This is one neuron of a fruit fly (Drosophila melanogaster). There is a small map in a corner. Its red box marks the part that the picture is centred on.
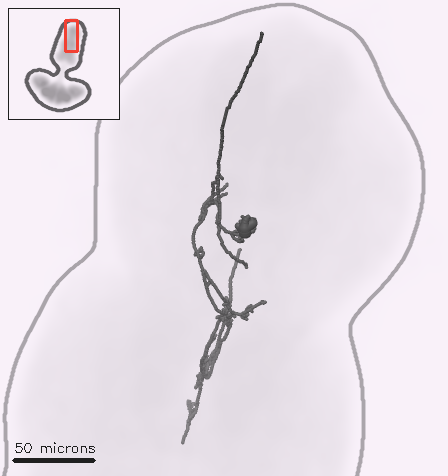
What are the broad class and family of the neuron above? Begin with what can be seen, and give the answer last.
It lies in the nerve cord. Its cell body lies in the middle of the picture. By the scale bar it is about 250 microns tall in this view. It is a motor neuron of the nerve cord. The family is MNad.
